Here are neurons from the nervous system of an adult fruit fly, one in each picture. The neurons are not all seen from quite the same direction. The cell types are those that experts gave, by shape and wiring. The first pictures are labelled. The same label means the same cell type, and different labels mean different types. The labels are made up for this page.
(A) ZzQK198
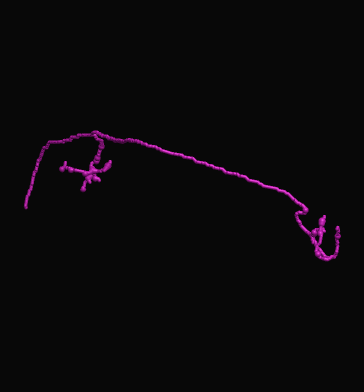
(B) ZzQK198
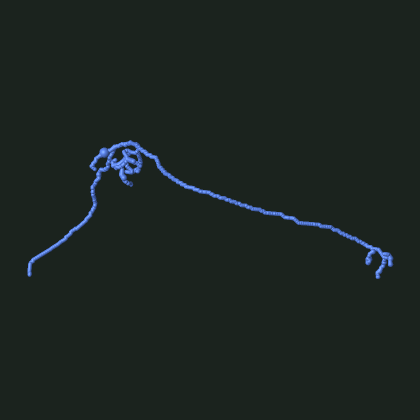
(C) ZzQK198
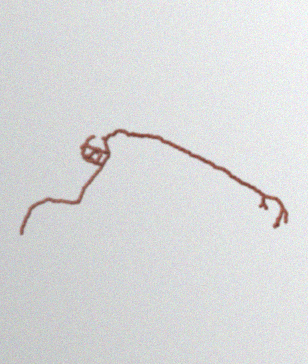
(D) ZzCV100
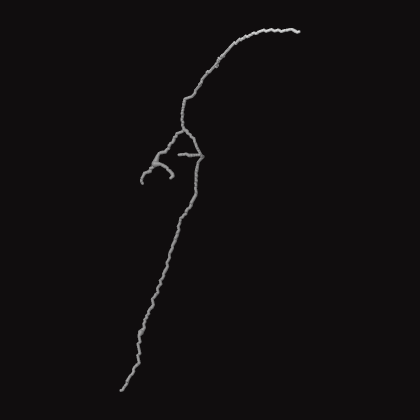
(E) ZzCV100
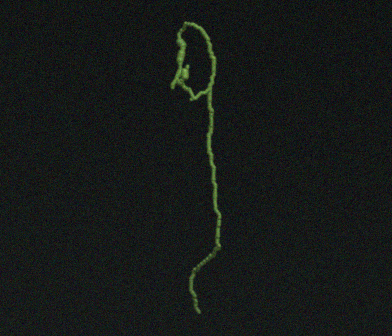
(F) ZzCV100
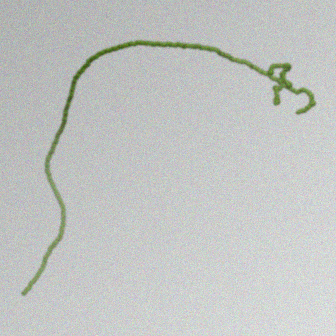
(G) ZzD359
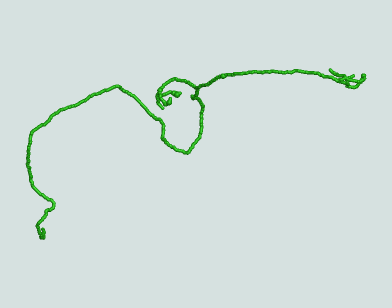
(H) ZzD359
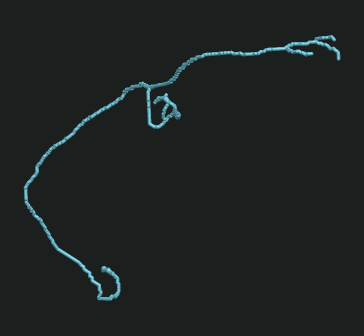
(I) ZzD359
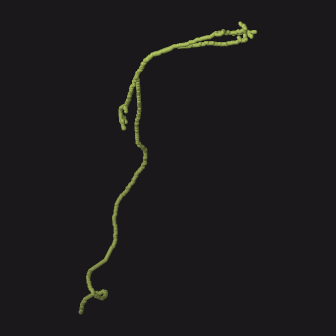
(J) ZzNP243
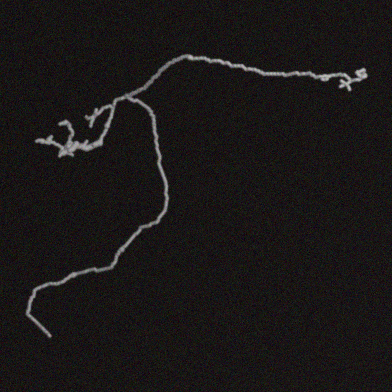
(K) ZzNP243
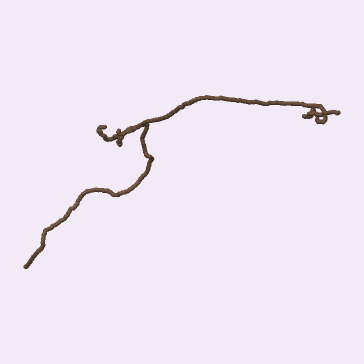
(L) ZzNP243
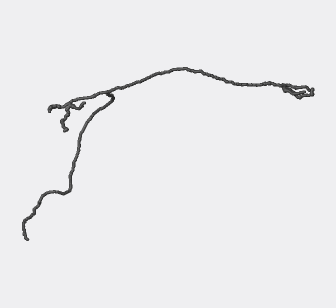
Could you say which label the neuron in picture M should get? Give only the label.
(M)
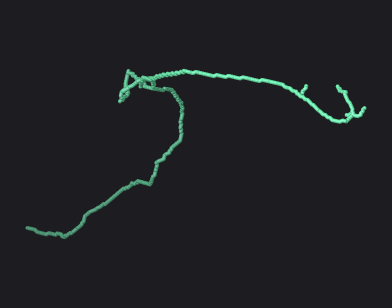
ZzD359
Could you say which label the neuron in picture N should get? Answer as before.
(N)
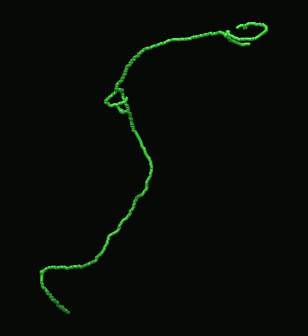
ZzD359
